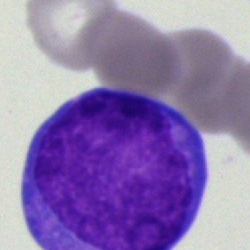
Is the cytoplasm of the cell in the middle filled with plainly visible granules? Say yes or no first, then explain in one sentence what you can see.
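No. No granules are visible in the cytoplasm.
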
